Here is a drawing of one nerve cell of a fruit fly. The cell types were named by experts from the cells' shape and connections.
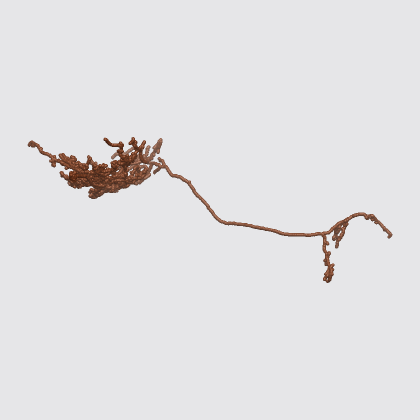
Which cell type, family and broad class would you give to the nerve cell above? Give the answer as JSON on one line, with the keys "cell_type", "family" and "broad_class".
{"cell_type": "DNge027", "family": "DNge", "broad_class": "descending neuron"}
